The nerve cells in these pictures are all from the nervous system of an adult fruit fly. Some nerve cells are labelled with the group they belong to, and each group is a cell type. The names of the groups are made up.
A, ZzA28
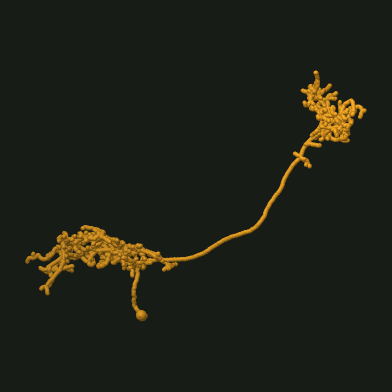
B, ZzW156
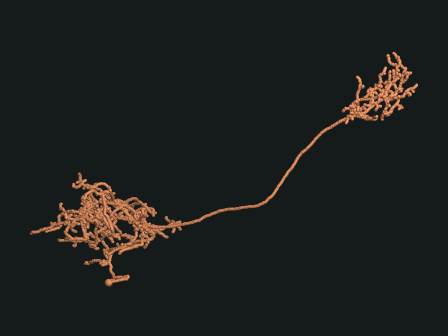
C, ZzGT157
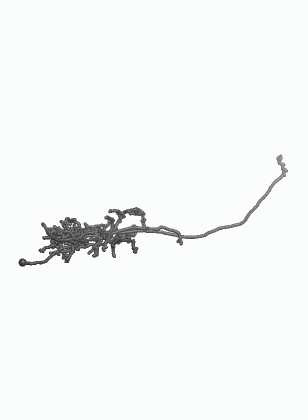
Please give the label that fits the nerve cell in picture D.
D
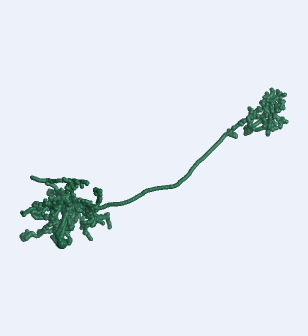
ZzW156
